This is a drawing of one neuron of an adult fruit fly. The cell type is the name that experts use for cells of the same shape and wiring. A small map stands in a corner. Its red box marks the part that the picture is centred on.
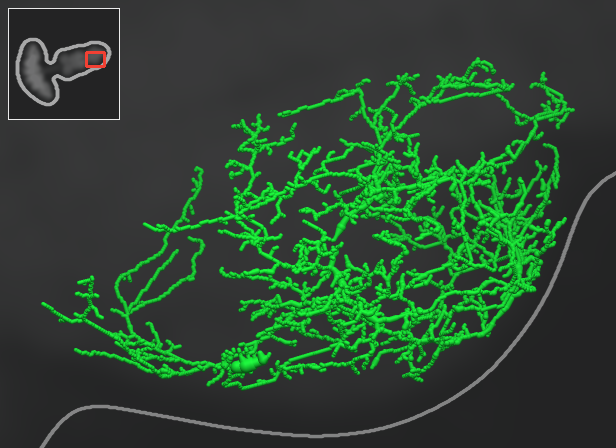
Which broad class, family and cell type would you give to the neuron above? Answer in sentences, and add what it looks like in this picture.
This is a nerve-cord intrinsic neuron. The family is hemilineage 17A. Its cell type is IN17A044. It lies in the nerve cord. The cell body can be seen at the bottom of the picture. More than a hundred branch ends can be seen.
